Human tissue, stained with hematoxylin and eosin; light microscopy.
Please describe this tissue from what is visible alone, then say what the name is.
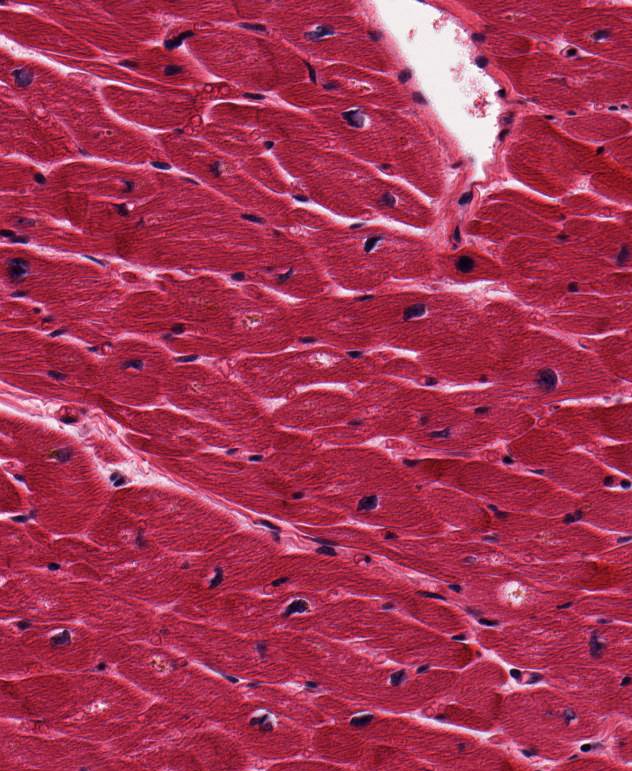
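Branching muscle fibres join neighbouring fibres rather than running as separate straight cylinders. Their cytoplasm is deeply eosinophilic and shows fine striations. In some fibres, small pale zones at the poles of the nucleus hold faint golden-brown granules. At the top right, an empty vessel-like space contains a few scattered red blood cells. The tissue is left ventricle of the heart.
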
